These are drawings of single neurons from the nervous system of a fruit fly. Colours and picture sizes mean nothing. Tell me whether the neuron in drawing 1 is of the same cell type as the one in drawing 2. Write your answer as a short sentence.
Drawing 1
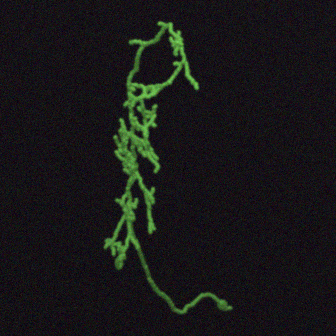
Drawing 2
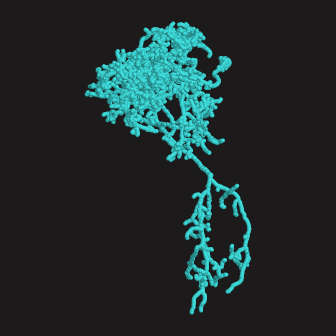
They are of different cell types.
